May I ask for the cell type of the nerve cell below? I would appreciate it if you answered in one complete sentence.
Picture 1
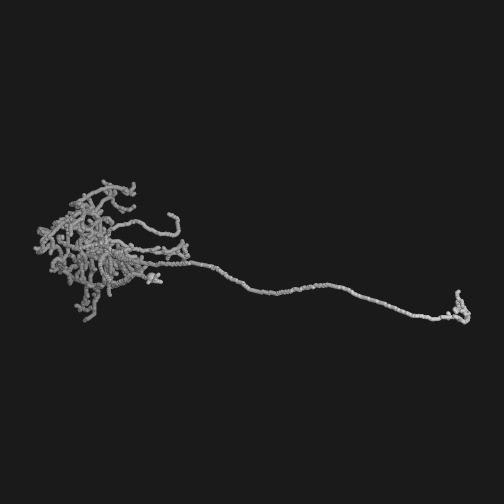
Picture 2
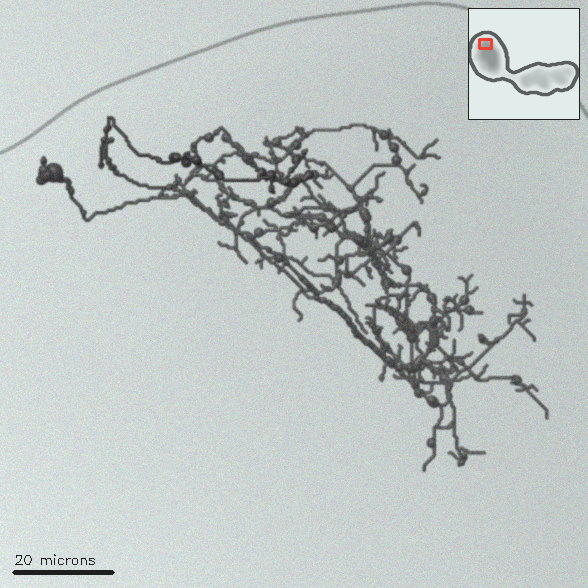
This nerve cell is recognized as the cell type CB1263.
